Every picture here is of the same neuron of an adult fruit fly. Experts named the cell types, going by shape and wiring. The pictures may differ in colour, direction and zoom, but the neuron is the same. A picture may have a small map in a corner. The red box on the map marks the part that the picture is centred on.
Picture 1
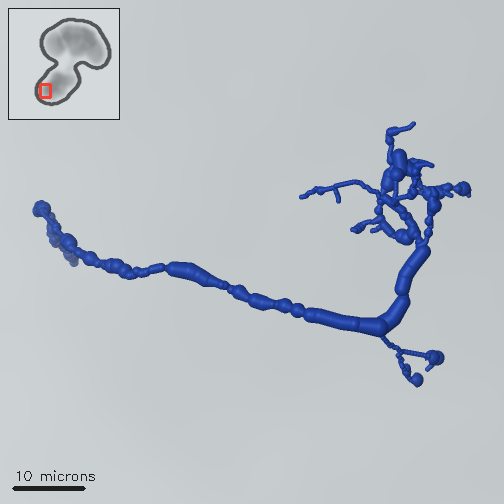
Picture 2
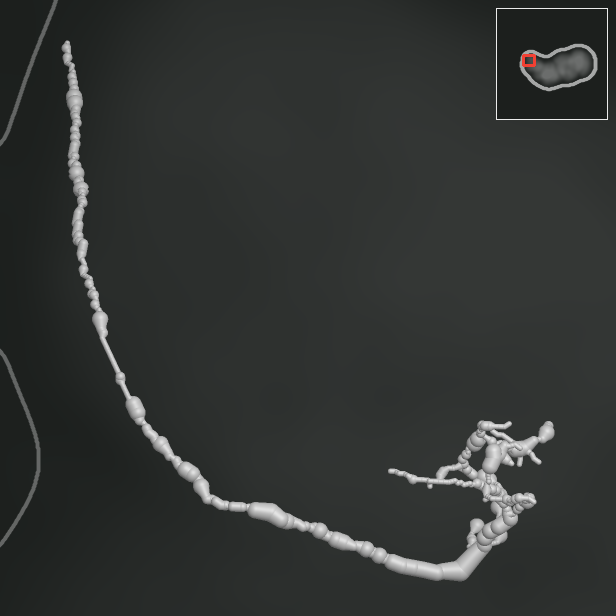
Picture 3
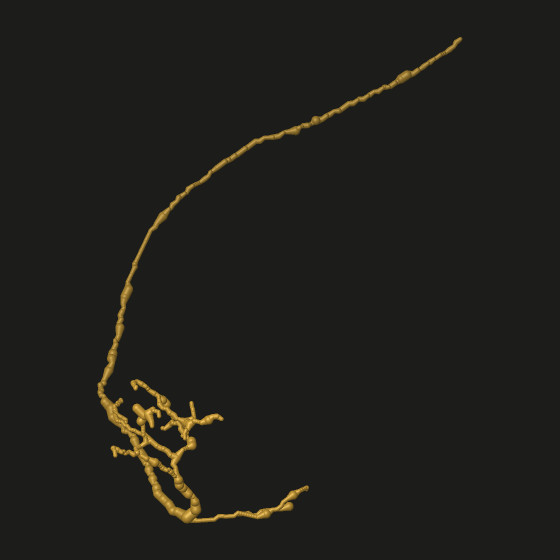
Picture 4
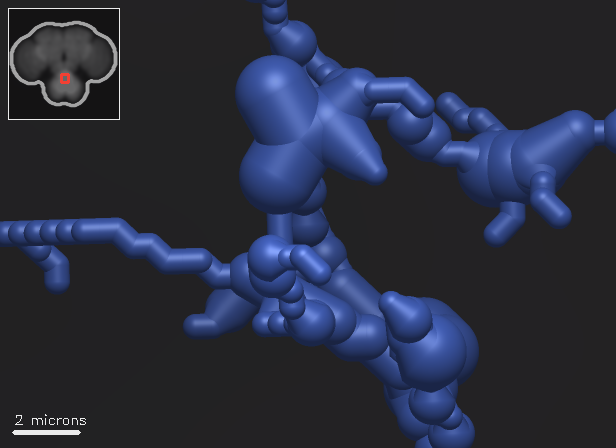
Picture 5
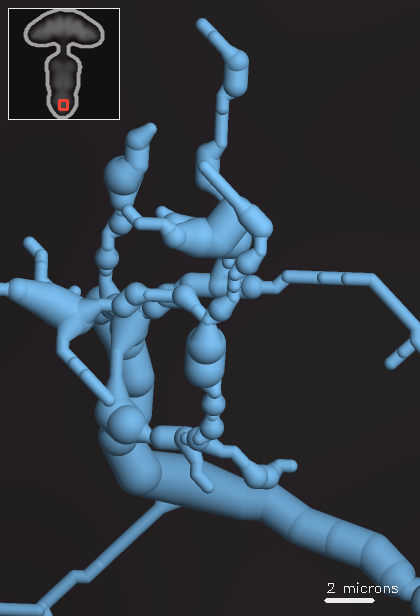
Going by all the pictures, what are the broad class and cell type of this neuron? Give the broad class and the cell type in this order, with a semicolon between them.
sensory neuron entering the nerve cord; SNxx04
